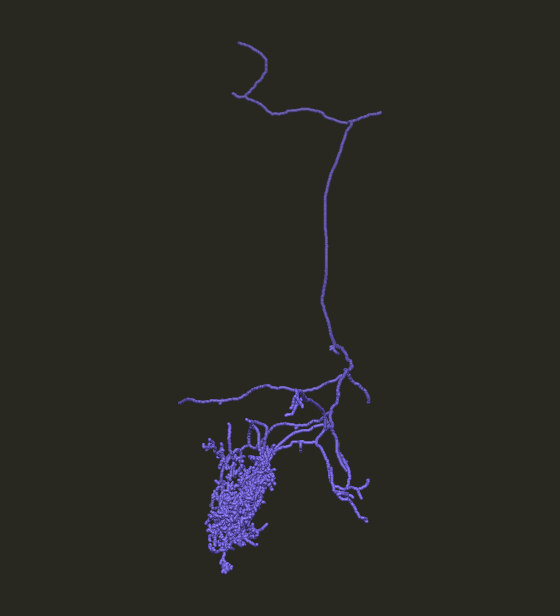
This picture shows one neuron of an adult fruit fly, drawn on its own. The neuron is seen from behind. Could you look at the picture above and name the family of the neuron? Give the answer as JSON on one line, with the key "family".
{"family": "hemilineage 07B"}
